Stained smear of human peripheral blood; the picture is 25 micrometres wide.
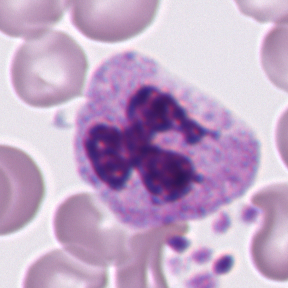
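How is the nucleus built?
In several lobes, joined by narrow connections.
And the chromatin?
Dark purple, coarsely clumped.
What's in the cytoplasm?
It's abundant and pale pinkish-lilac, with fine lilac granules densely scattered throughout.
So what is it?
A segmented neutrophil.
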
